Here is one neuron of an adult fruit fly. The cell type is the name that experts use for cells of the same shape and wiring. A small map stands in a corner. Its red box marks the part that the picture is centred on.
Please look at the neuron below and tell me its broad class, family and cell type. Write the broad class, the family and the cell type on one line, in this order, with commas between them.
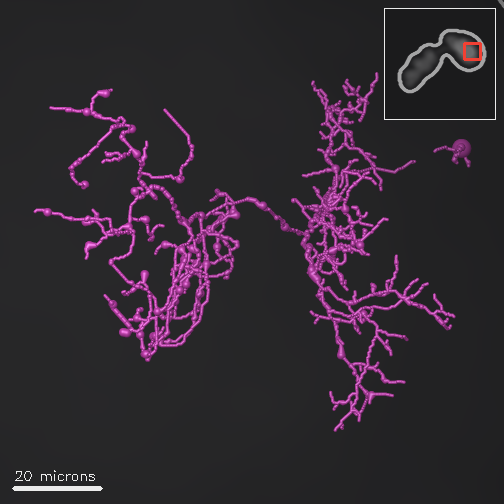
central-brain intrinsic neuron, hemilineage AOTUv4_ventral, FB6X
